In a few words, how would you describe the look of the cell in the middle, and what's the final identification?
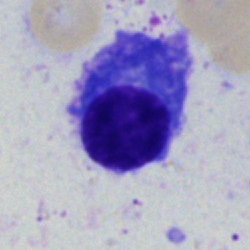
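Look first at the outline: it is irregular, and the cytoplasm has ragged, frayed edges. The nucleus sits off-centre in the lower part of the cell, so most of the cytoplasm lies above it. Its chromatin is dense and dark purple, while the cytoplasm stains deep blue. The cell is a plasma cell.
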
